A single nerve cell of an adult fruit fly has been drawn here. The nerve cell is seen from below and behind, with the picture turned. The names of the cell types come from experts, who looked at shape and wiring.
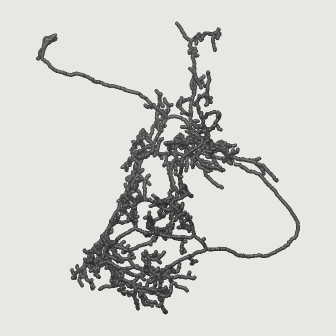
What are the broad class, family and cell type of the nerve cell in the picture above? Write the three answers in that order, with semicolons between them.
central-brain intrinsic neuron; hemilineage MX3; GNG581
